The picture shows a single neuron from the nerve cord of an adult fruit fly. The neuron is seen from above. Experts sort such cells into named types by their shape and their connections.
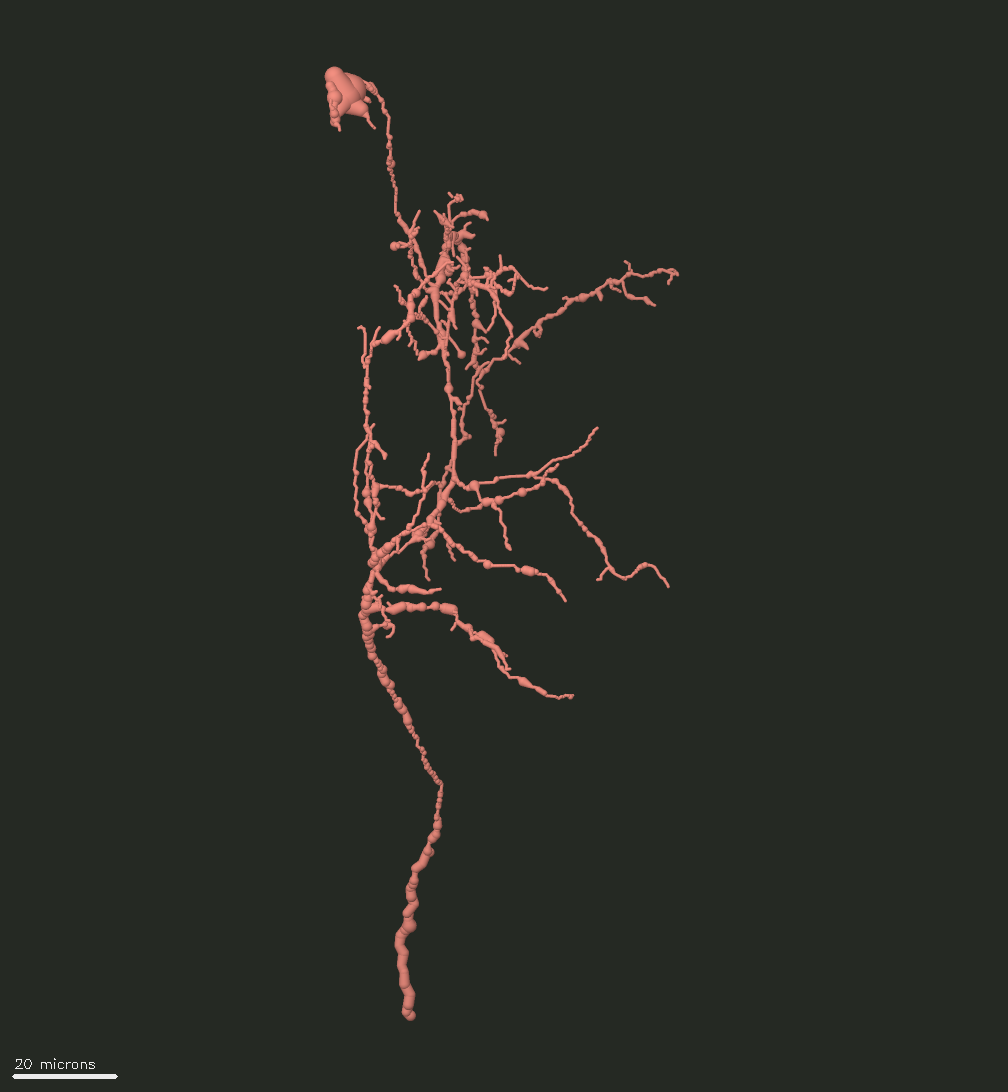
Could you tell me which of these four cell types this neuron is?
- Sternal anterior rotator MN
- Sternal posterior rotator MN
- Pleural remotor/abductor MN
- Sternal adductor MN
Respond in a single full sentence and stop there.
Within the cell type Pleural remotor/abductor MN sits this neuron.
